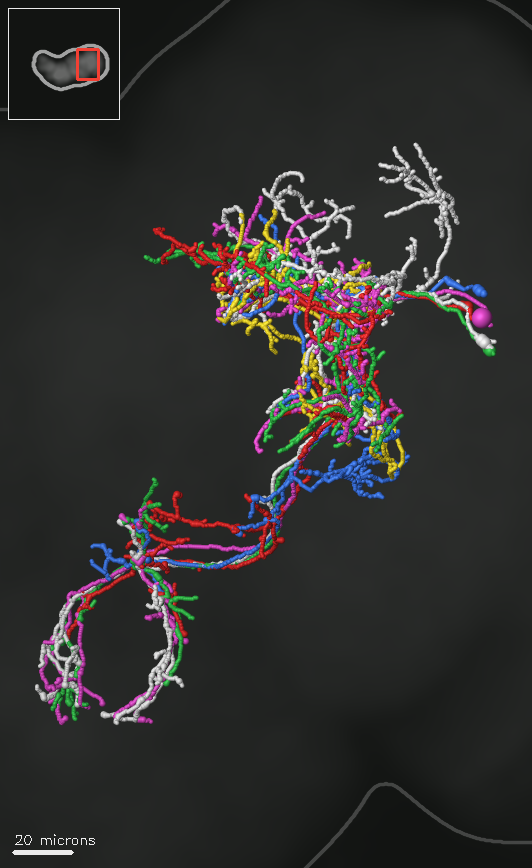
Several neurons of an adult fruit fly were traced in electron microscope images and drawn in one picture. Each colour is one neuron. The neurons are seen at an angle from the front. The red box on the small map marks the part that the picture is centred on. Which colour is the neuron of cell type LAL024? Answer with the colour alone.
blue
